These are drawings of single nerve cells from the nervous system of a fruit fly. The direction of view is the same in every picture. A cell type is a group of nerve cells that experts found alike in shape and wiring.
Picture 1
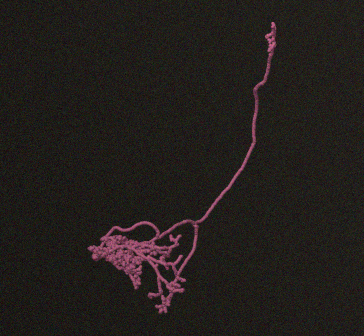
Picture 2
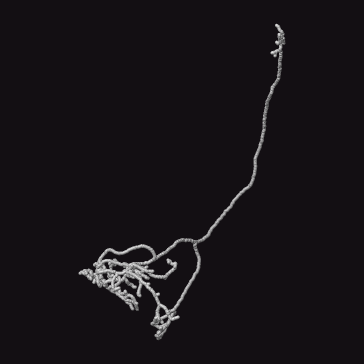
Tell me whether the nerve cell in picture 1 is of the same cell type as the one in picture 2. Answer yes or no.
yes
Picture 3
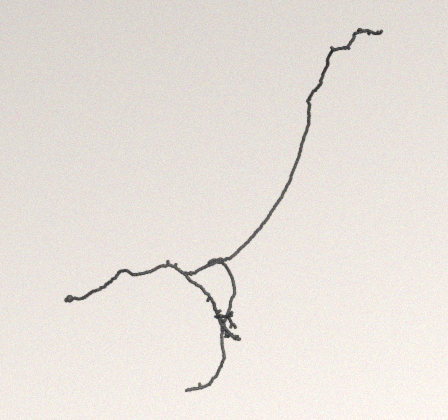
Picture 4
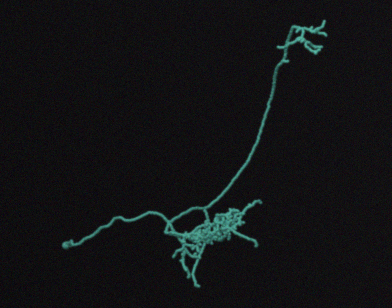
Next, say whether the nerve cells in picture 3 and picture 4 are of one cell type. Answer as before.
no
